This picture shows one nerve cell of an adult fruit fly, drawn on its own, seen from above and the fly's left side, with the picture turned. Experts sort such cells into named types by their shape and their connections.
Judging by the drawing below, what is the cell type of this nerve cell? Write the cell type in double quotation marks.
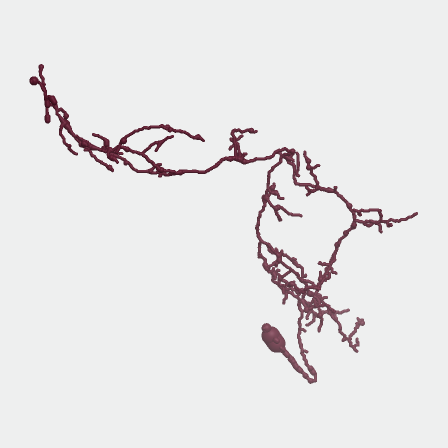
"SMP540"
